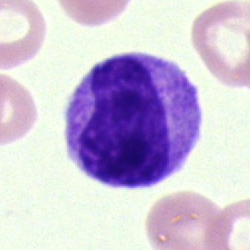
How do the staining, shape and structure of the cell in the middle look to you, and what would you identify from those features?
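The outline strikes me as round and smooth all the way around. Off-centre towards the left sits the nucleus, so the band of cytoplasm on the right is wider. There is a notch in the upper left side of that nucleus. The cytoplasm itself has a pale lilac-purple tone. So this cell is a metamyelocyte.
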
